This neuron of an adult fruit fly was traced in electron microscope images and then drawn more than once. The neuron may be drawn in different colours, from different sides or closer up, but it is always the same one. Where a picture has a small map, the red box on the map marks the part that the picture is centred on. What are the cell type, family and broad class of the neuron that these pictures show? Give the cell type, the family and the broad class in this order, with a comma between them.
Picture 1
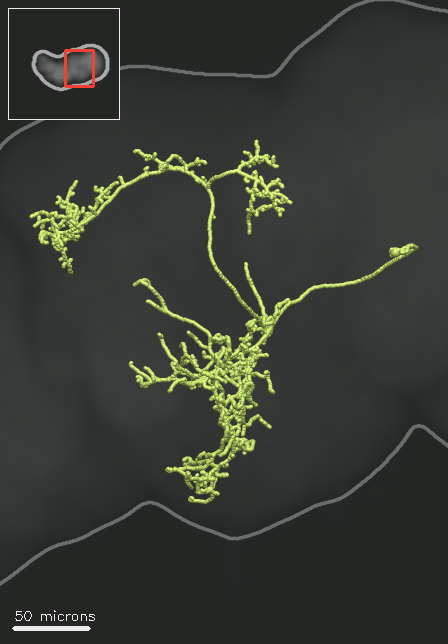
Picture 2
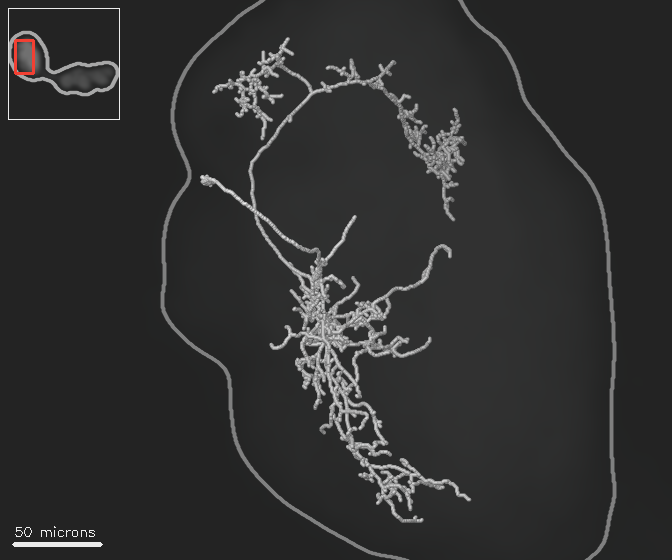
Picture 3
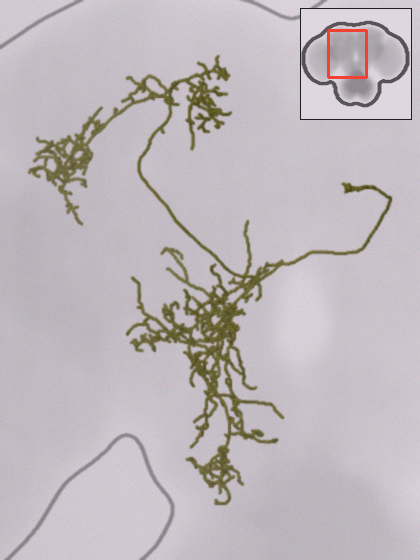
mALB2, hemilineage CREa1_ventral, central-brain intrinsic neuron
